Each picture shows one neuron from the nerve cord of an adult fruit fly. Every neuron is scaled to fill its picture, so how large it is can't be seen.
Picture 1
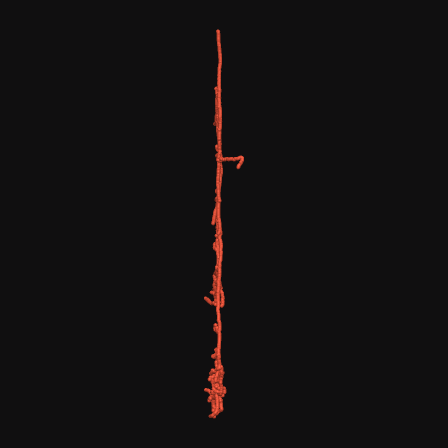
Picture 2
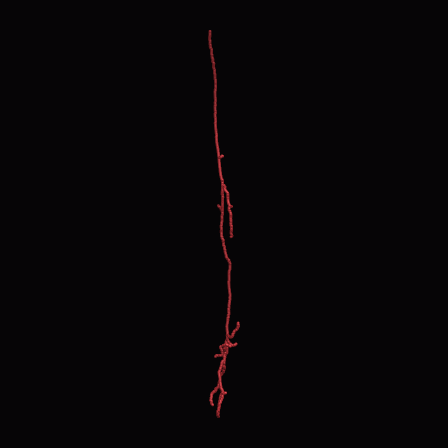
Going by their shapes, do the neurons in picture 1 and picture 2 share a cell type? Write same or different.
different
